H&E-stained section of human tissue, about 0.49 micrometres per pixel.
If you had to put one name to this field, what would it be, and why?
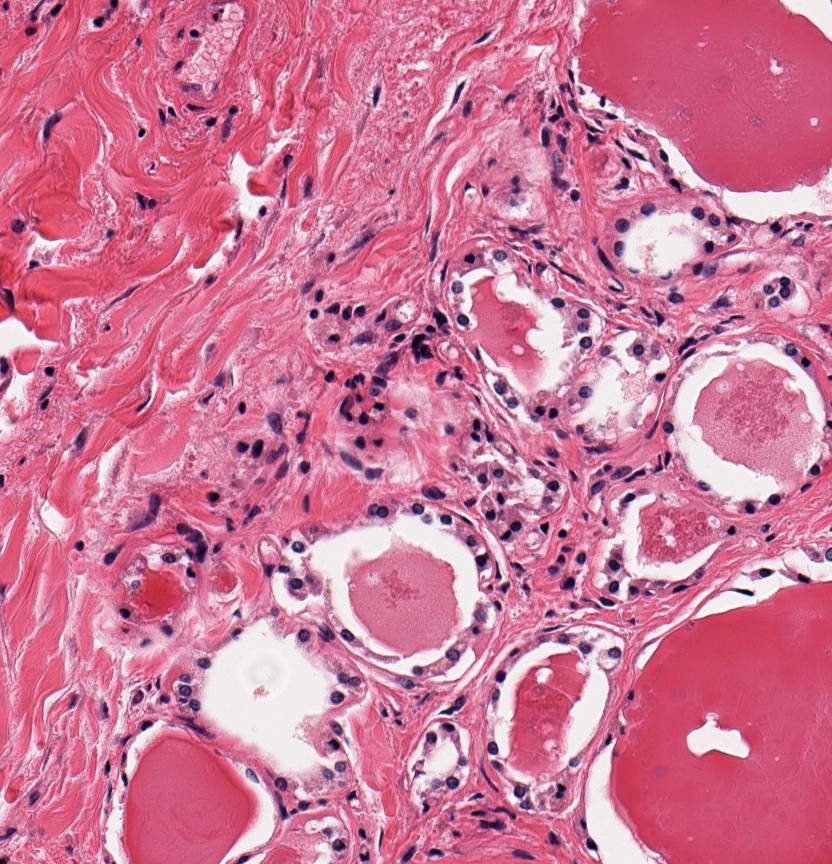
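Thyroid follicle is the main structure: rounded lined units crowd the lower and right parts of the field.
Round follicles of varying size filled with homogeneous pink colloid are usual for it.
Next, size: the largest pink-filled units, at the top right and bottom right corners, are much bigger than the rest.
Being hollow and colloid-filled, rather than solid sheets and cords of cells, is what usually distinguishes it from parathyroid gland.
Last, the surroundings: dense collagen in wavy, brightly eosinophilic bundles with few nuclei fills the upper left, and no fat cells appear anywhere.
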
